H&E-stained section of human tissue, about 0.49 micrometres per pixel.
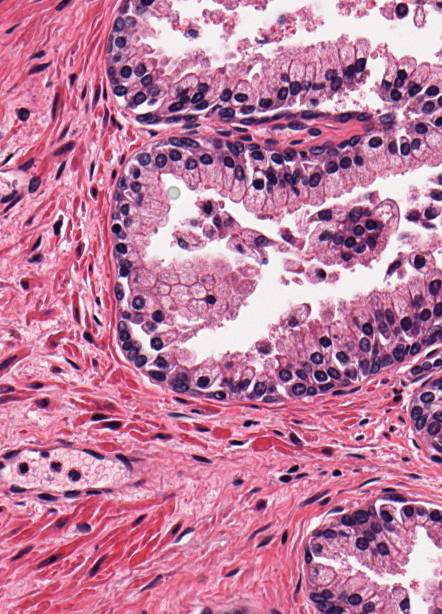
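Prostate, stained with haematoxylin and eosin. First, the lining of the large gland folds inward as ridges and projections into the lumen. Second, the stroma is dense and deep pink, made of spindle cells with elongated dark nuclei. Last, no fat cells appear anywhere in the field.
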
